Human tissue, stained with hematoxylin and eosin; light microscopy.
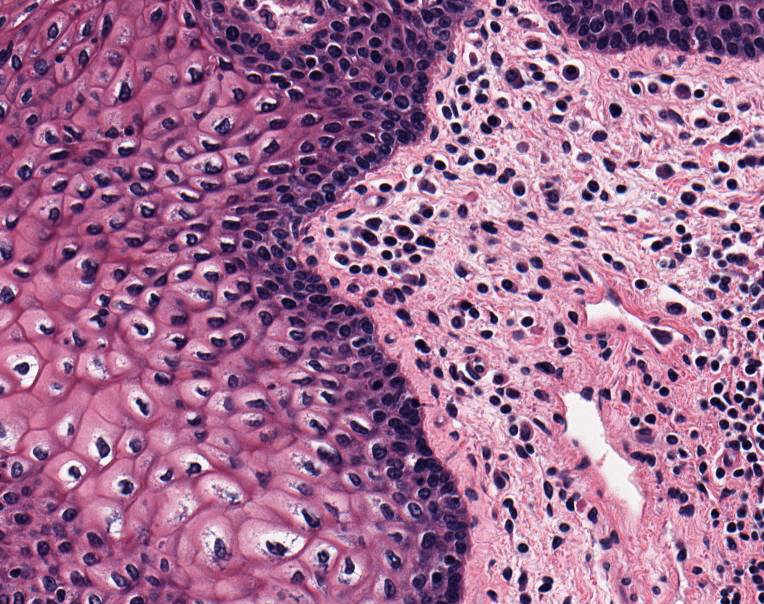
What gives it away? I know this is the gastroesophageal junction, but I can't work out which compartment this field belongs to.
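Non-keratinized stratified squamous epithelium fills the left half, meeting cellular stroma on the right along a wavy border. Along that border, several layers of crowded small cells with dark nuclei form a darker band, while toward the left edge the cells grow larger and polygonal, with pink cytoplasm and distinct borders.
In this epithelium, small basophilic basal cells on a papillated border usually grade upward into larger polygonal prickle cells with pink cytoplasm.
In the lower left, many of the large cells have a clear space around the nucleus.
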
